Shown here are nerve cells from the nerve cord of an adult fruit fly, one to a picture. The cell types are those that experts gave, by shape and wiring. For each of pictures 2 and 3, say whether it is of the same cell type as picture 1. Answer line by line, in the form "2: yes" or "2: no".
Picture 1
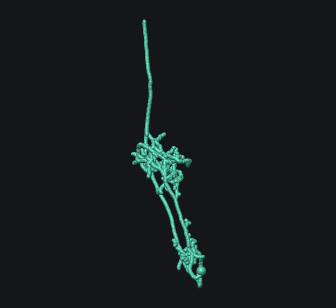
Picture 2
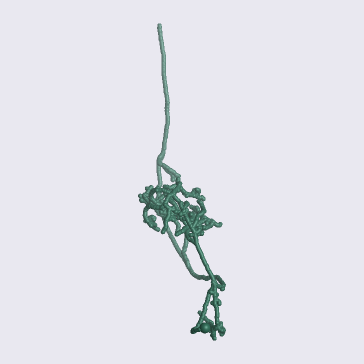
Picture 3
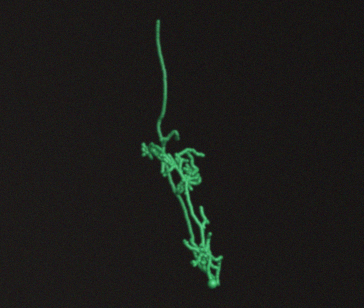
2: yes
3: yes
